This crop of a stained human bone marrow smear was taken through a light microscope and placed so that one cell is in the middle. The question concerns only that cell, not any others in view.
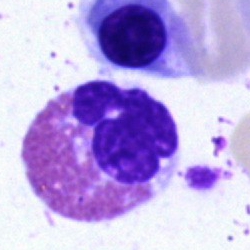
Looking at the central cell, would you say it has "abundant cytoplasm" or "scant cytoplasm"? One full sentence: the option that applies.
The cell has plenty of cytoplasm around its nucleus.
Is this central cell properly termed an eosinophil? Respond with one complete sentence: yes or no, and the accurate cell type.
Yes, an eosinophil is the cell positioned in the middle of the field.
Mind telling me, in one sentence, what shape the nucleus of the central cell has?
The nucleus is divided into two or more distinct lobes.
